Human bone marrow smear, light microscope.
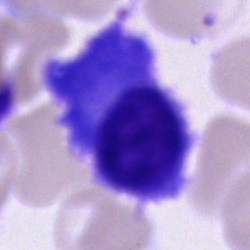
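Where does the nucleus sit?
Off-centre, toward the lower right of the cell.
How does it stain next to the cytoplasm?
A darker purple than the cytoplasm.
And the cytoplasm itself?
Deep blue, forming a broad mass that extends toward the upper left.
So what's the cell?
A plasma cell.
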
